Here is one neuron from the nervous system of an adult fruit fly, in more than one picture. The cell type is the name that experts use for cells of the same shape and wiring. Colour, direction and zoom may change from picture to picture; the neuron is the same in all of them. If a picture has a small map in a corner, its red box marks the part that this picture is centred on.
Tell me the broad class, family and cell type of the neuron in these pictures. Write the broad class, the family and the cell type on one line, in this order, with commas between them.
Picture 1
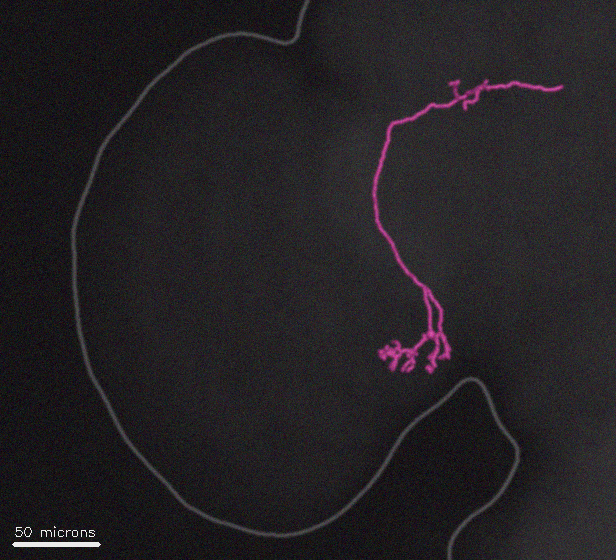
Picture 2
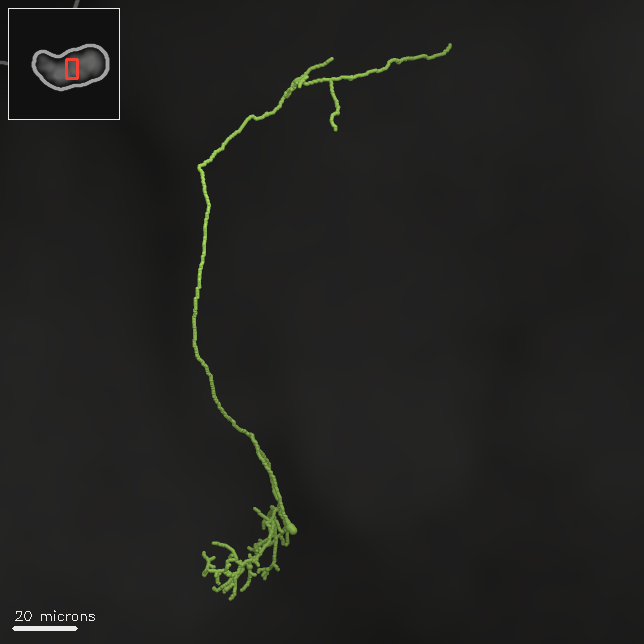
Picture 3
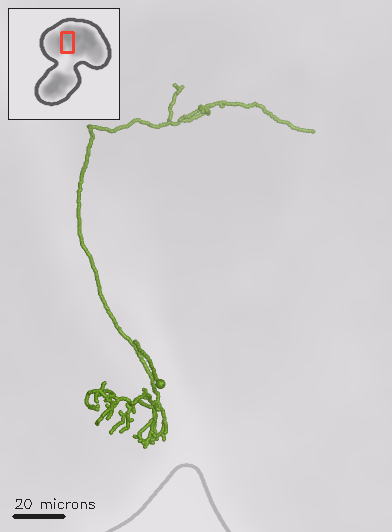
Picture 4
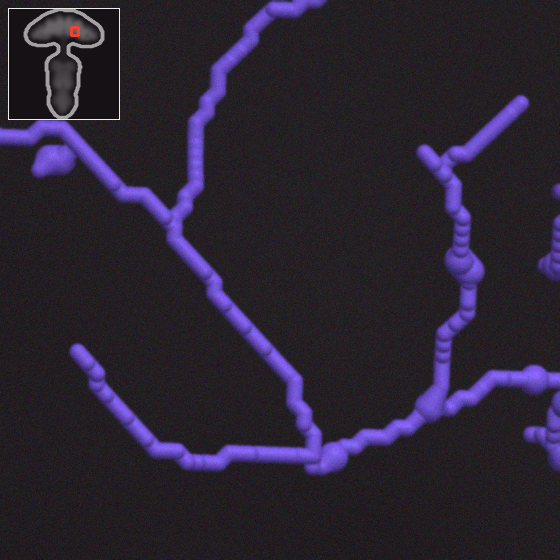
visual projection neuron, LoVP, LoVP2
